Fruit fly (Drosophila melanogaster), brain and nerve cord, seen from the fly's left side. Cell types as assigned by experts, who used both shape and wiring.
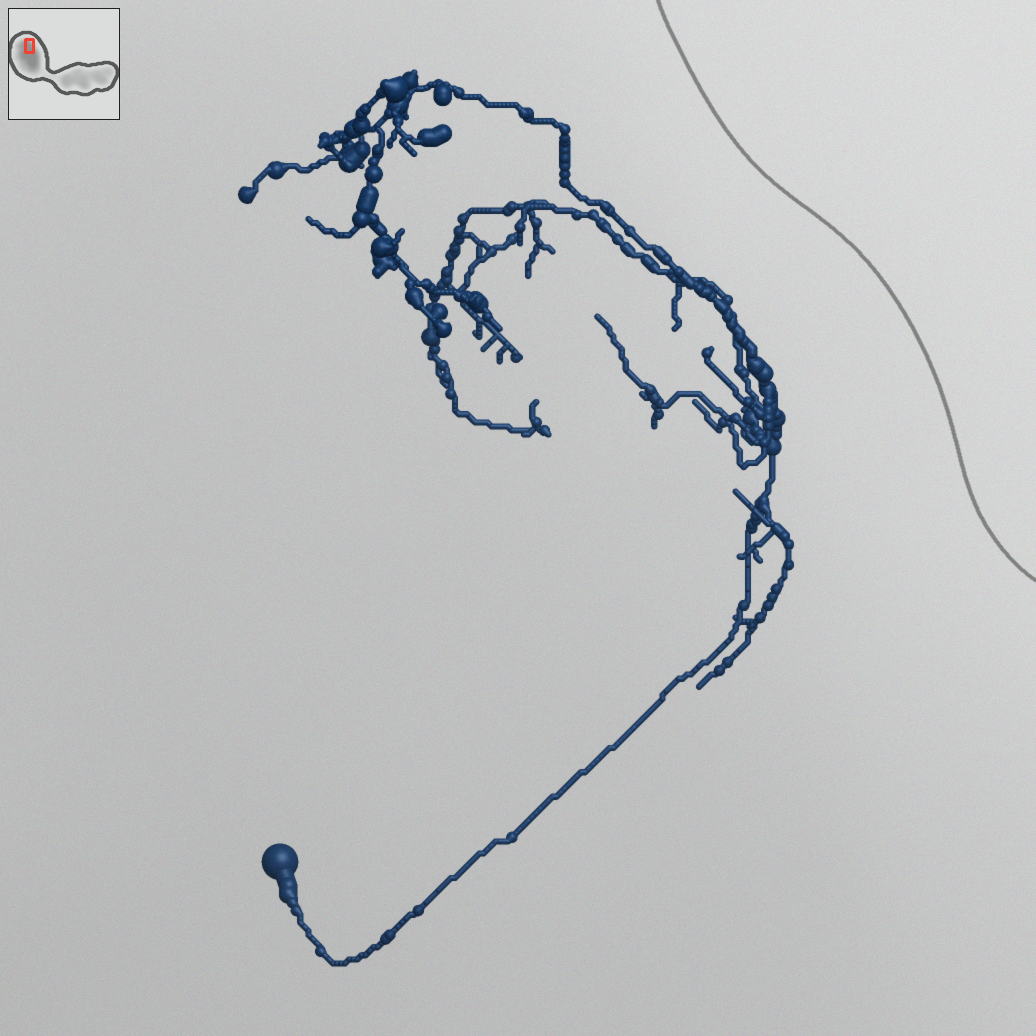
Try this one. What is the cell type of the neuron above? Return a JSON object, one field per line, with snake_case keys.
{
 "cell_type": "CB2907"
}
